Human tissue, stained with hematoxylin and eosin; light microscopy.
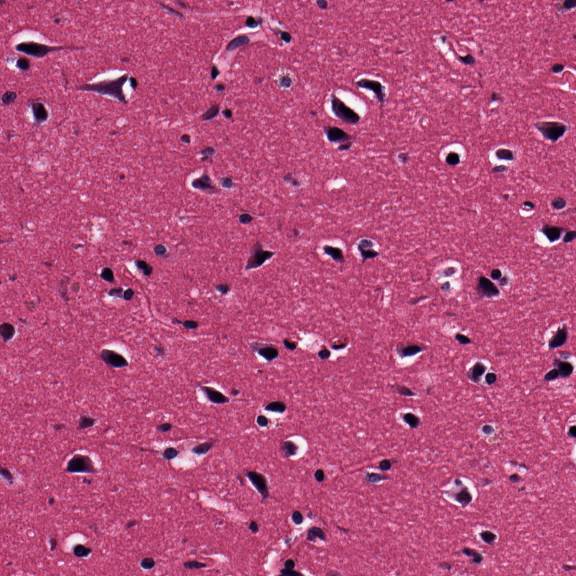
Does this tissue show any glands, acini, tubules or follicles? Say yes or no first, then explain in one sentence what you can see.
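No. No epithelium, glands or fat cells are present anywhere in the field.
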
